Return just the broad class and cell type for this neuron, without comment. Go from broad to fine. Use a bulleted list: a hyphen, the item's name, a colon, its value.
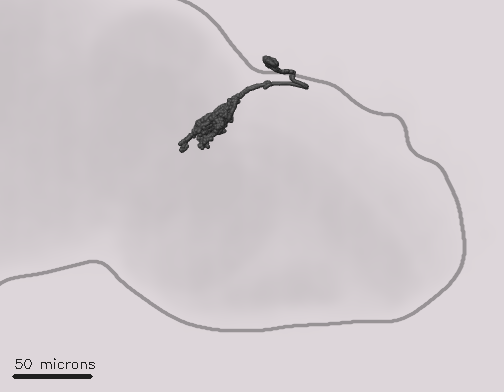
- broad class: optic-lobe intrinsic neuron
- cell type: aMe6c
